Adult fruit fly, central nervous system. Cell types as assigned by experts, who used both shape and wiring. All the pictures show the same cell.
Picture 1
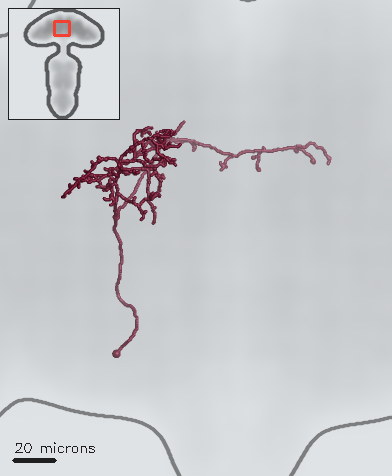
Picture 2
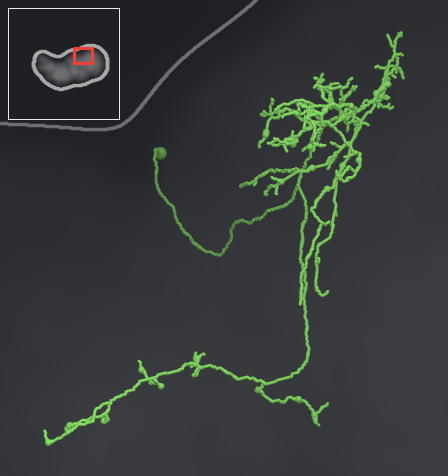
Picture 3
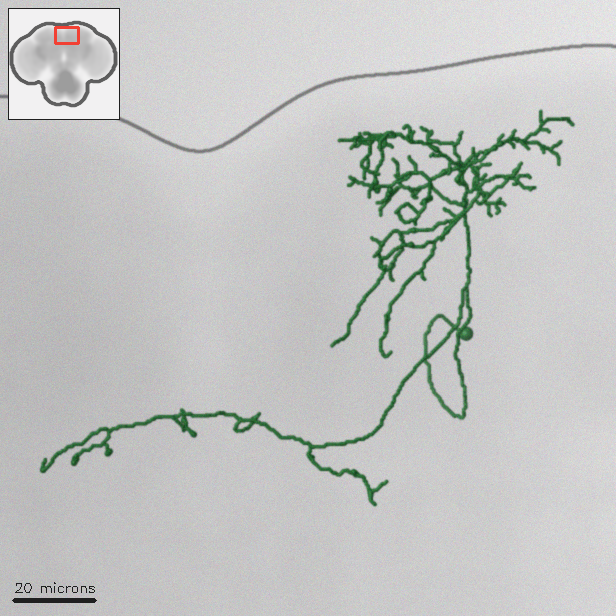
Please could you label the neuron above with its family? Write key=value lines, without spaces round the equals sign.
family=hemilineage SIPp1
